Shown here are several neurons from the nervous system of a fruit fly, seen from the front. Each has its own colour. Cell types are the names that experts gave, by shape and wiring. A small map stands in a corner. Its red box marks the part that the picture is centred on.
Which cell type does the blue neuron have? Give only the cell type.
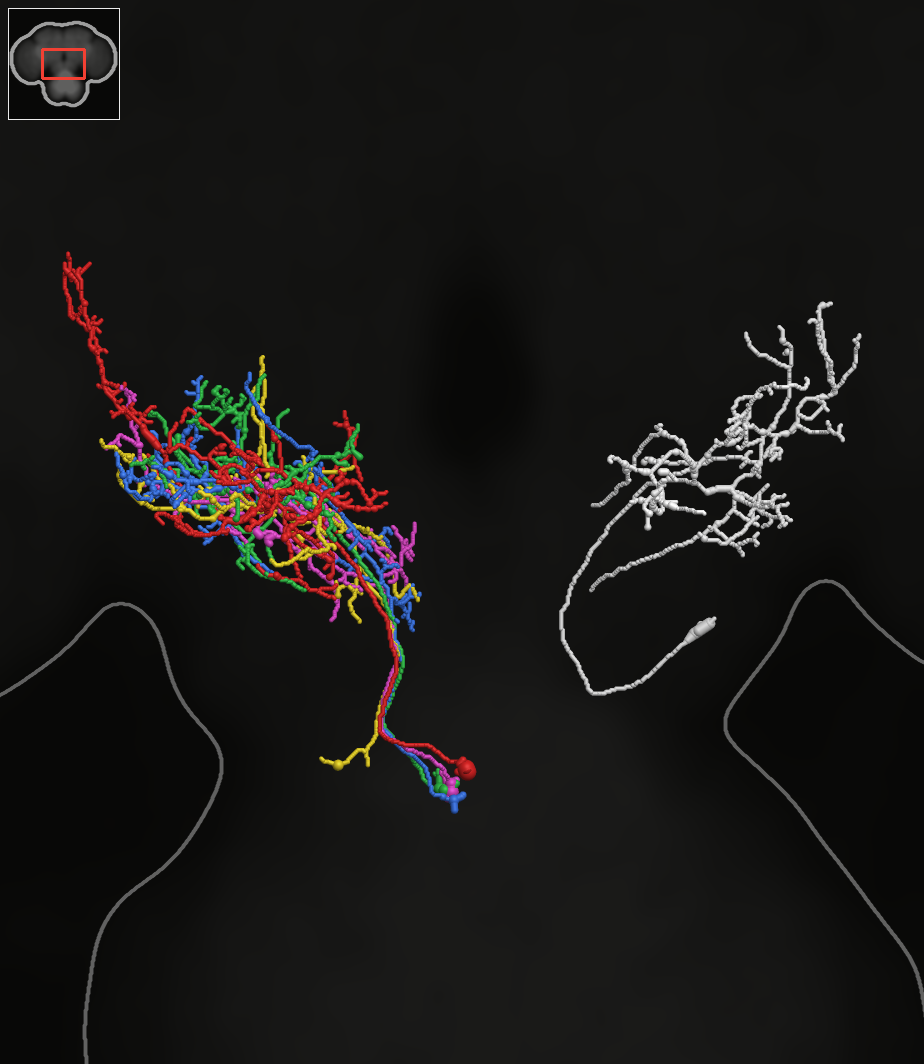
CB2235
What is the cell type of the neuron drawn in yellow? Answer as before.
CB1233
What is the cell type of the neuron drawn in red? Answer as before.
CB2084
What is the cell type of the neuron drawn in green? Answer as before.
CB2792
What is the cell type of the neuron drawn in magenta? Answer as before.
CB2944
